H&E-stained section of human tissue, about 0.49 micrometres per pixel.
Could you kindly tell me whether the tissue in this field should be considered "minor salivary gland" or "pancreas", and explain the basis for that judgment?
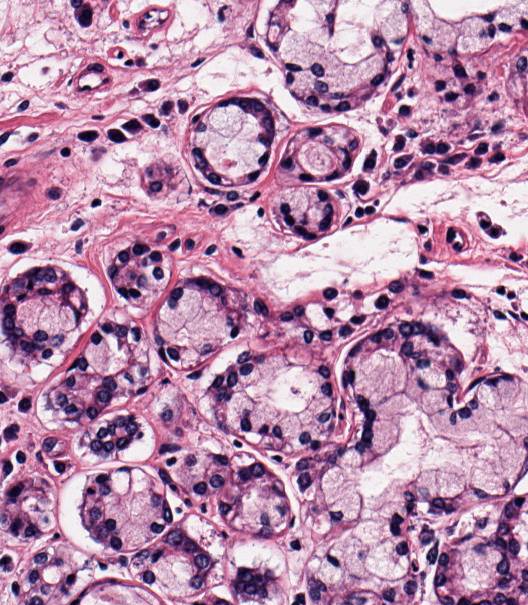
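This is minor salivary gland. Rounded acini fill the field, most tightly packed in its lower half, and their cells have pale, finely bubbly grey-pink cytoplasm.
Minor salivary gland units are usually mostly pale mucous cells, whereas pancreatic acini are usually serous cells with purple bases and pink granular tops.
That pale cytoplasm fits the first pattern rather than the second. Dark, flattened nuclei sit against the outer edge of each acinus, and a denser band of pink collagen lies at the upper left edge.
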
